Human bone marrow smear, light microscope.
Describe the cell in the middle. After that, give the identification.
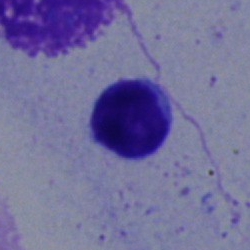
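Round in shape, the cell has a smooth outline. Its nucleus stains a dense, deep dark purple throughout. Cytoplasm appears only as a very thin paler rim, chiefly at the upper right edge. No vacuoles are present. The cell is a lymphocyte.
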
